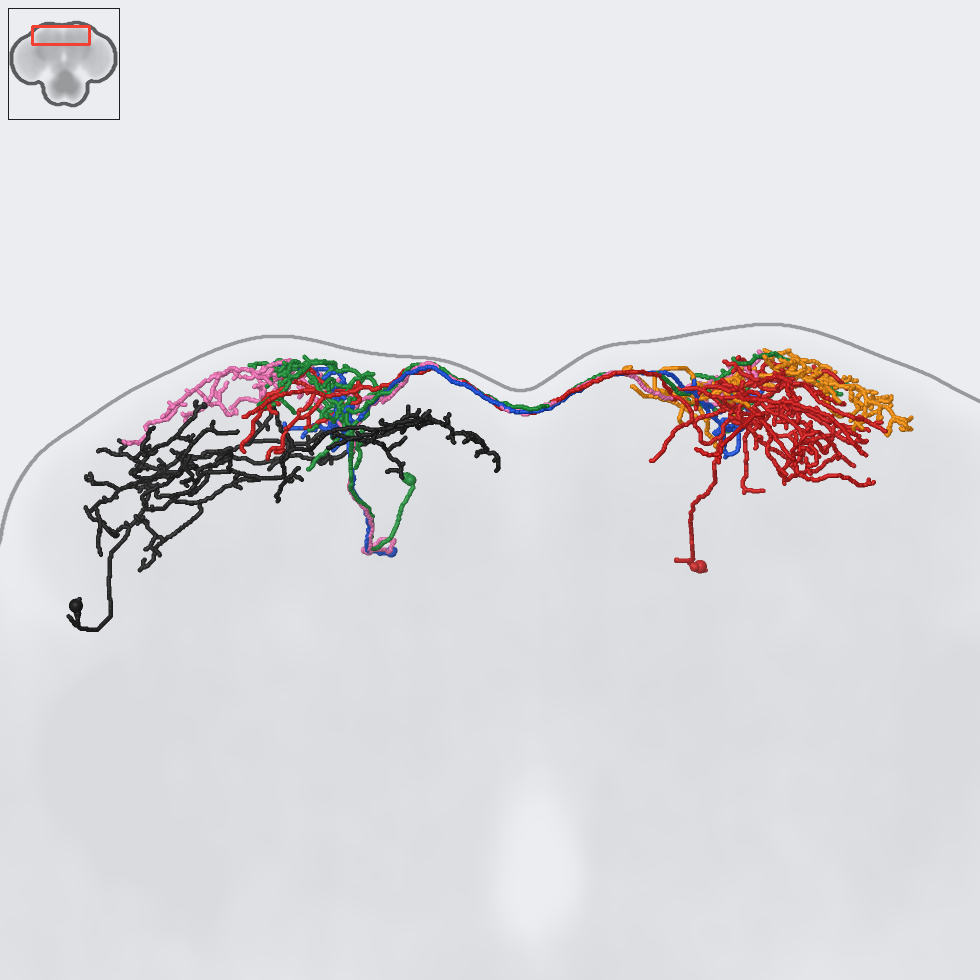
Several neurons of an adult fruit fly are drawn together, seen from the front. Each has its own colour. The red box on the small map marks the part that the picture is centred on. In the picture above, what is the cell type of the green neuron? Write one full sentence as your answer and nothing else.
This neuron is a member of the SLP405_b cell type.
